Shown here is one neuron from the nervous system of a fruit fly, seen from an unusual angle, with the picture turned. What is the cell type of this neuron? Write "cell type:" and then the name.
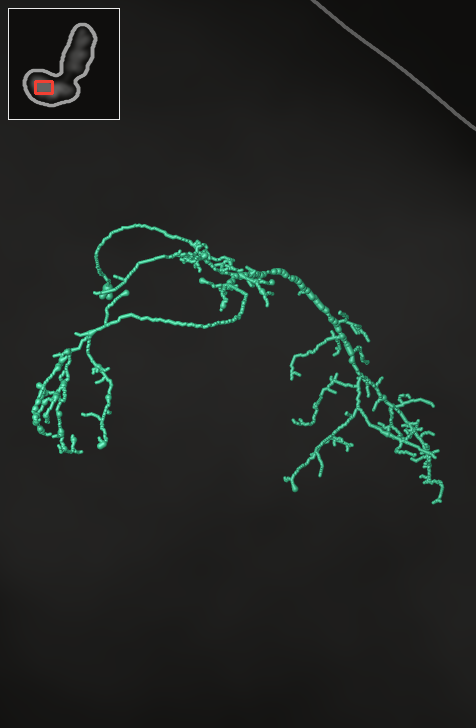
cell type: CB3261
